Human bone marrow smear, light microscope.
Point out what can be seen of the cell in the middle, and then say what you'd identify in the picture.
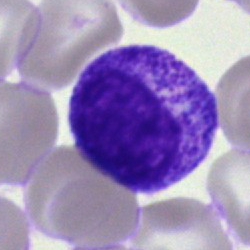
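Round and smooth in outline, the cell in the middle stains deep purple-violet throughout. Its surface has a coarse, speckled texture. A paler, mottled area lies in the upper right part. This is a myelocyte.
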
